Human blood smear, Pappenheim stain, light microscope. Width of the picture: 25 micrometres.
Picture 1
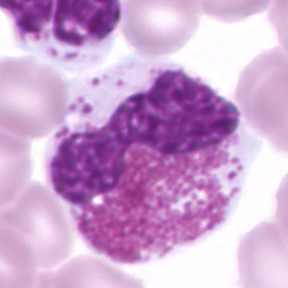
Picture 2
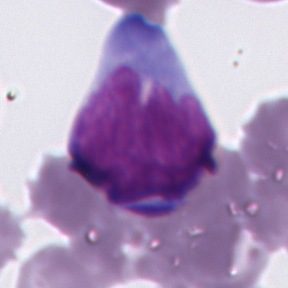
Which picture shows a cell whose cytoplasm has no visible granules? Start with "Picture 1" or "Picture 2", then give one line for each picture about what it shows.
Picture 2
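What picture 1 shows: The cytoplasm is packed with coarse, round, reddish-pink granules.
What picture 2 shows: No granules are visible in the cytoplasm.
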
